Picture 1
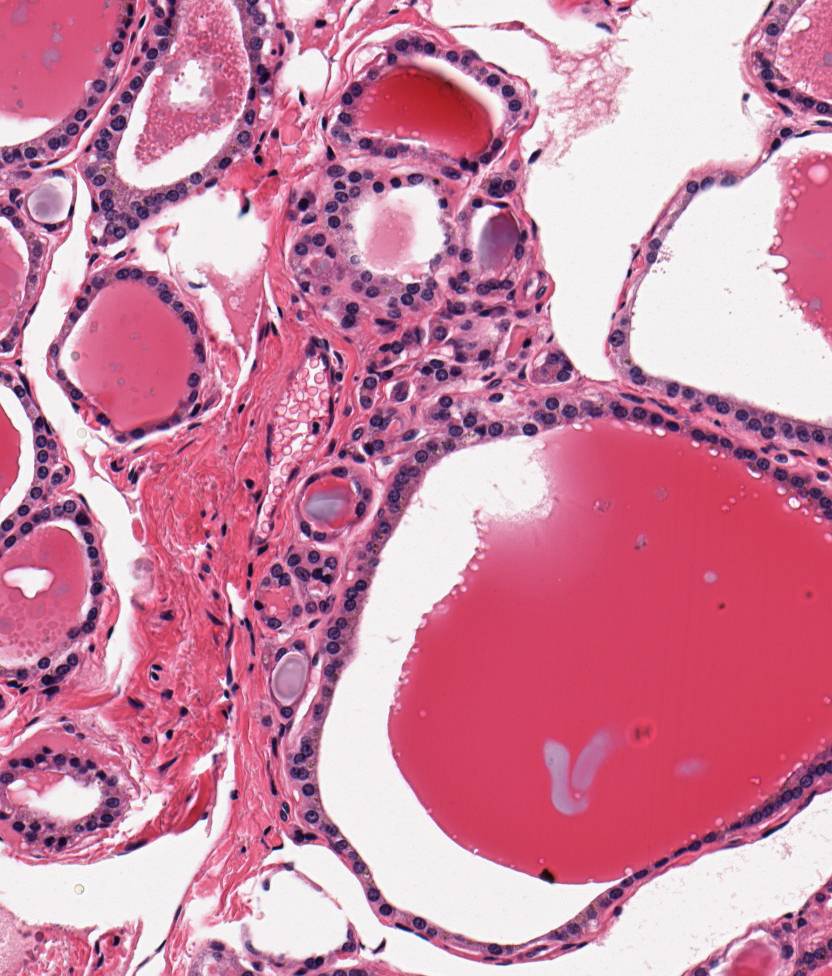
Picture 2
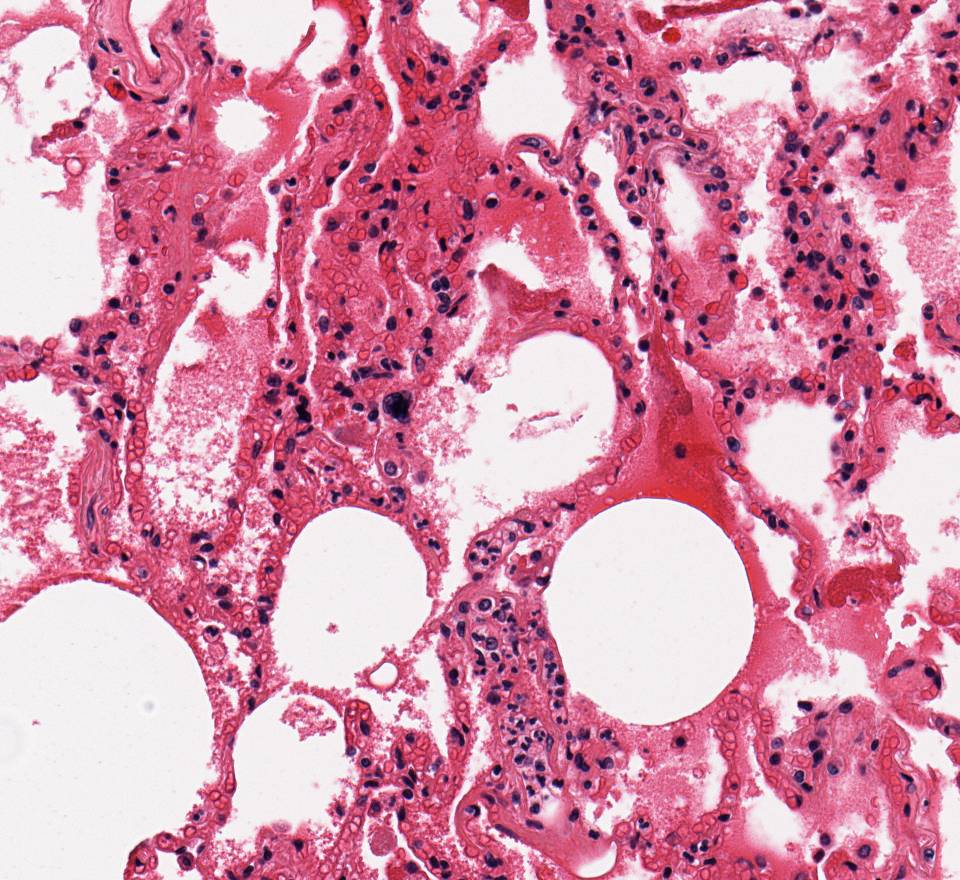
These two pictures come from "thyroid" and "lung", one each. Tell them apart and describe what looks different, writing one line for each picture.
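Picture 1 is from the thyroid. The field is made of rounded follicles of widely varying size, the largest filling the lower right.
Picture 2 is from the lung. No glands or cartilage are present anywhere in the field.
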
